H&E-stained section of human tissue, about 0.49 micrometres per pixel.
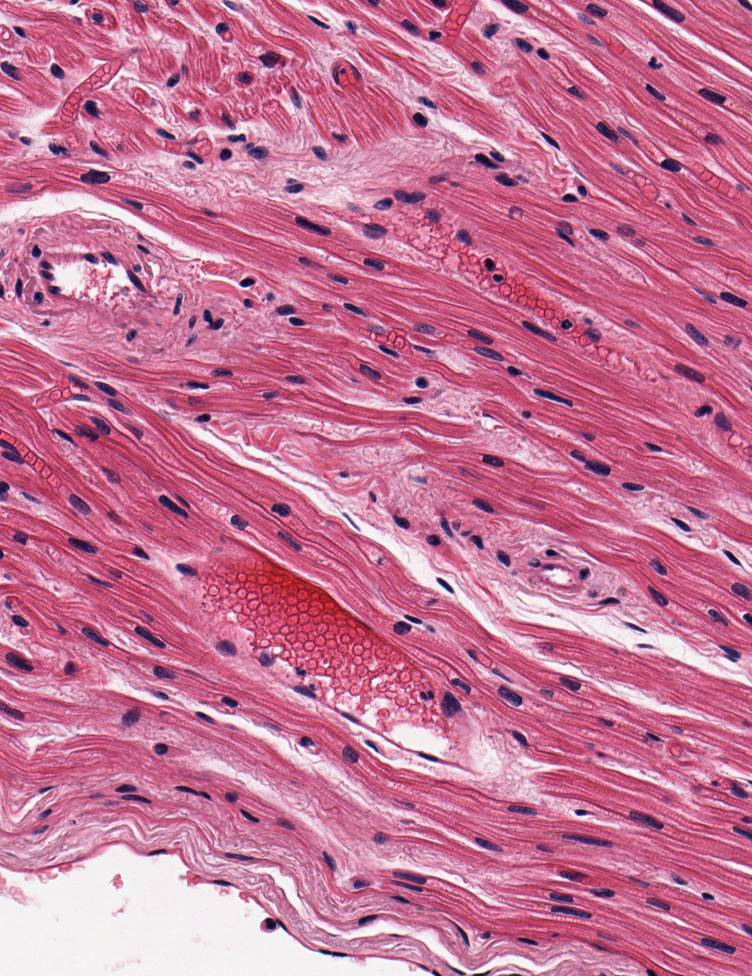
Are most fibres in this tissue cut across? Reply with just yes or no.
No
